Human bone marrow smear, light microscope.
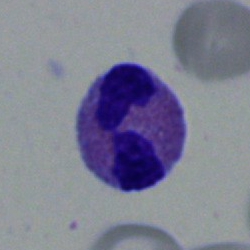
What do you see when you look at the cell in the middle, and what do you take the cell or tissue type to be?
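Description: the nucleus is divided into two lobes, which lie one above the other and are joined near the centre of the cell. The chromatin is dense and dark purple. Fine granules fill the cytoplasm. Identification: eosinophil.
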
